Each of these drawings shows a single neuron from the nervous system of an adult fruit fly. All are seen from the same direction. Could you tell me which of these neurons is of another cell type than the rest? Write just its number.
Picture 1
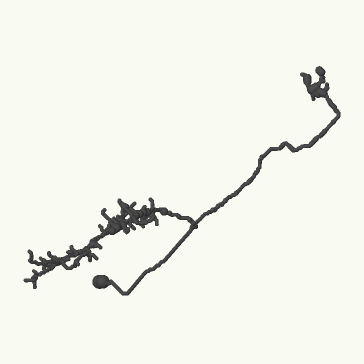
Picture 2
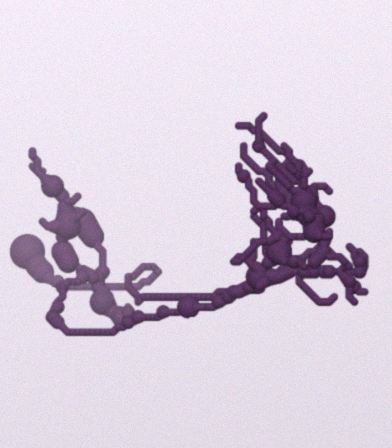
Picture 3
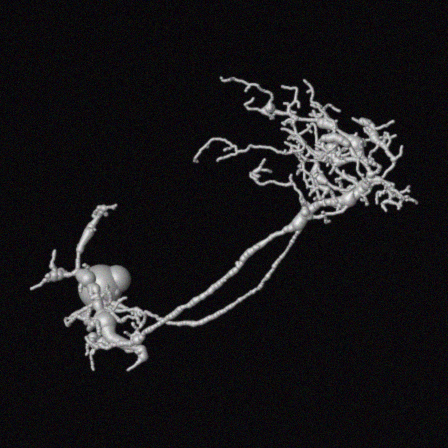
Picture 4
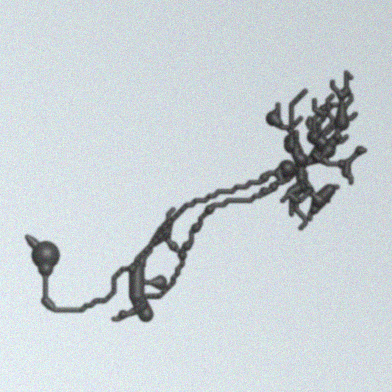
1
